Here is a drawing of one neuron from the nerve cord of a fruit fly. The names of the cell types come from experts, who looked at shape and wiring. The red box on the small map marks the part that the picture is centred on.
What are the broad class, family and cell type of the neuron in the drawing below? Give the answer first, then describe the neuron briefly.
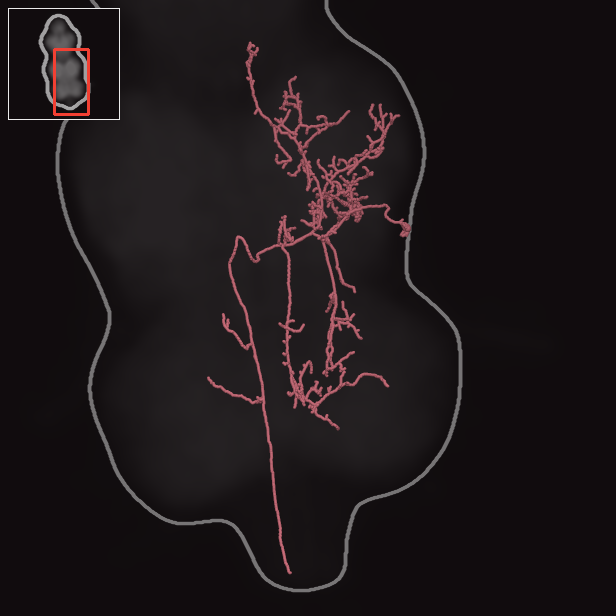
It is an ascending neuron. The family is hemilineage 18B. Its cell type is AN18B022. Dozens of branch ends can be seen. As drawn here it is more than twice as tall as it is wide.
